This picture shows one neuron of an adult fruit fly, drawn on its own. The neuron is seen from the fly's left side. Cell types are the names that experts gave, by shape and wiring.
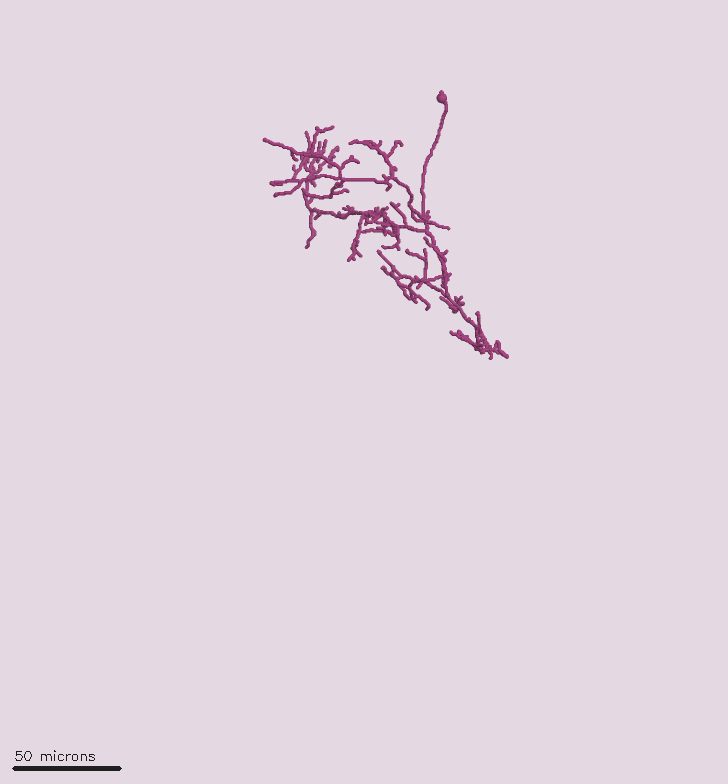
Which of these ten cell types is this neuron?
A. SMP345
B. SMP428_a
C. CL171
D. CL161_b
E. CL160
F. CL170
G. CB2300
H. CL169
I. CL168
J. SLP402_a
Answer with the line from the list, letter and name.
E. CL160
